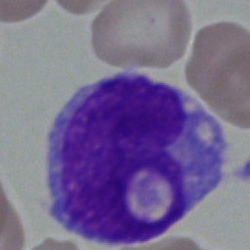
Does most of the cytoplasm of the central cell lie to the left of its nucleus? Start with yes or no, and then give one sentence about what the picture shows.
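No. The nucleus fills most of the cell and sits toward the left side.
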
